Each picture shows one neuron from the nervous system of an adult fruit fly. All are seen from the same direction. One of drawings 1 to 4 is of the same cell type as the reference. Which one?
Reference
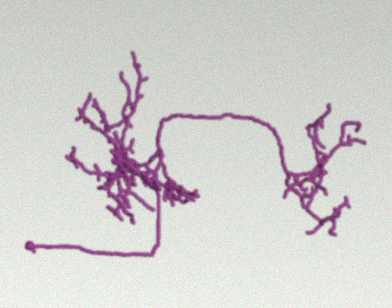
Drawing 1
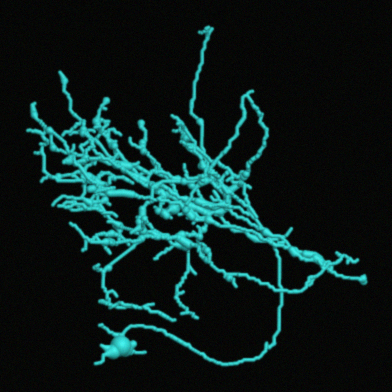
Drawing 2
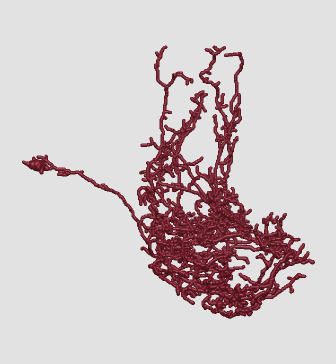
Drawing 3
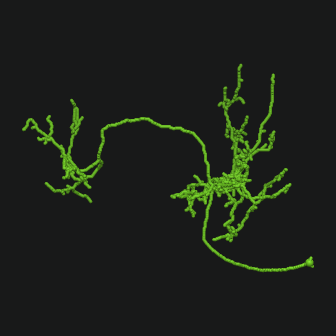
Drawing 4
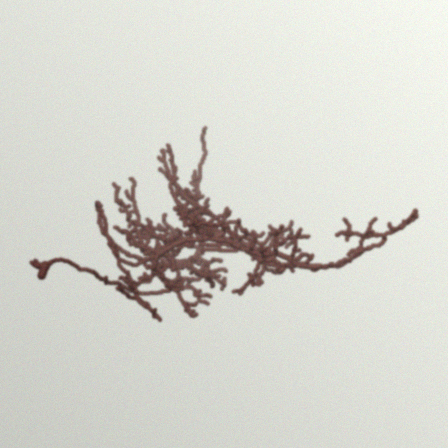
3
